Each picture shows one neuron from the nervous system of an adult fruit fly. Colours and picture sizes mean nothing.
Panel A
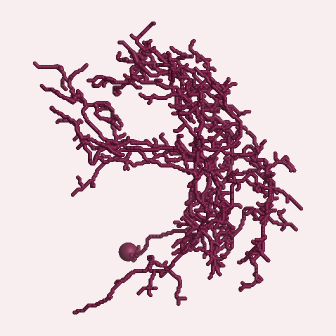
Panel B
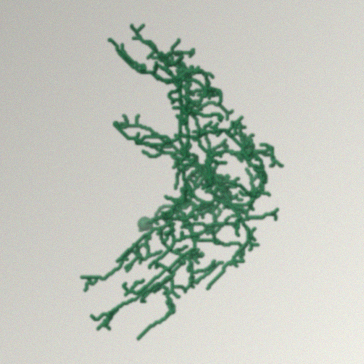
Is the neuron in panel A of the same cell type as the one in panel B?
no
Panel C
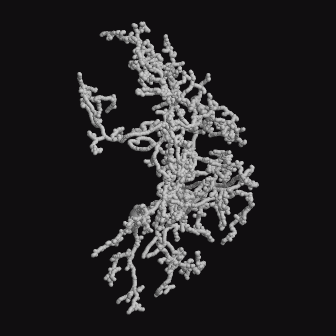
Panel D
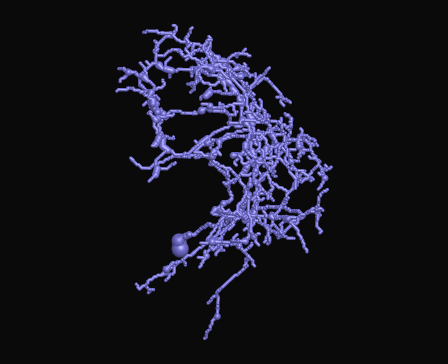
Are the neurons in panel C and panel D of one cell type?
no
